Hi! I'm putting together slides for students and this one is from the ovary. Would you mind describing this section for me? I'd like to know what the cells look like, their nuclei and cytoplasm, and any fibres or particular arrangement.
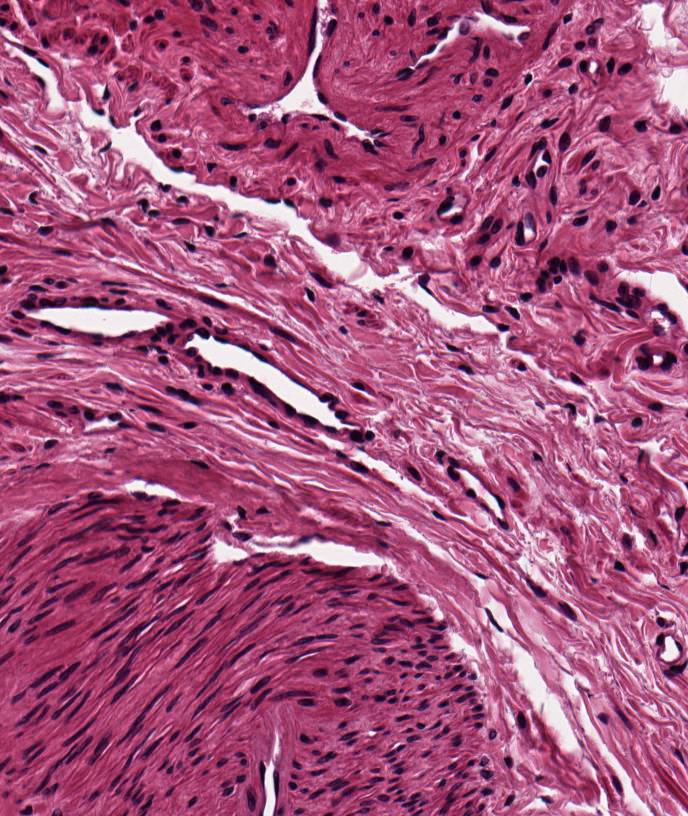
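Looking at the lower-left mass first, the smooth muscle cells run lengthwise in sweeping fascicles, their nuclei long and cigar-shaped. Up in the upper mass, though, many nuclei look oval or round, as if these cells are cut more across their length. Throughout, the cytoplasm is pink and eosinophilic. And there's no epithelium anywhere.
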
